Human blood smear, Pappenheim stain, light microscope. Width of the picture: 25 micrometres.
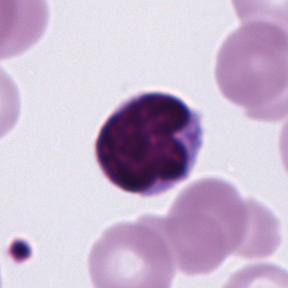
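Typical lymphocyte, the central cell, about 9 micrometres across. First, the nucleus: it takes up about 80% of the cell's area and has a notch cut into its right side. Next, the chromatin, which is dark and coarsely clumped. Last, the cytoplasm, a thin pale lilac-blue rim seen mainly on the right, with no vacuoles in it.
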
